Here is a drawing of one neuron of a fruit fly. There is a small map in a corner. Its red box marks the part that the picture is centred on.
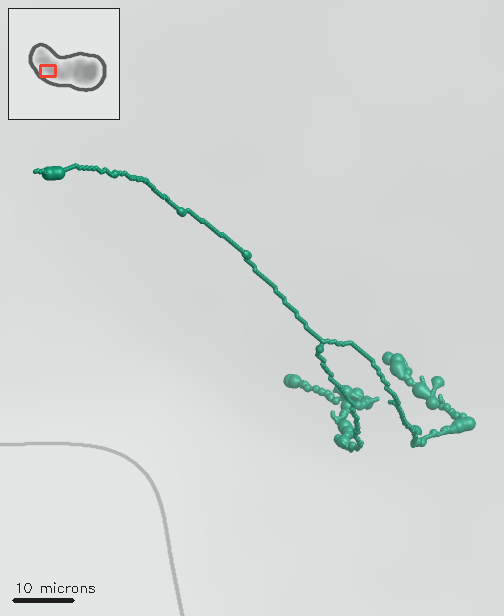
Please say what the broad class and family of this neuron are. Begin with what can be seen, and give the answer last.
The drawing shows no cell body. By the scale bar it is about 75 microns wide in this view. There are a dozen or fewer branch ends. It is a sensory neuron entering the nerve cord. The name of its family is class mechanosensory tactile.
